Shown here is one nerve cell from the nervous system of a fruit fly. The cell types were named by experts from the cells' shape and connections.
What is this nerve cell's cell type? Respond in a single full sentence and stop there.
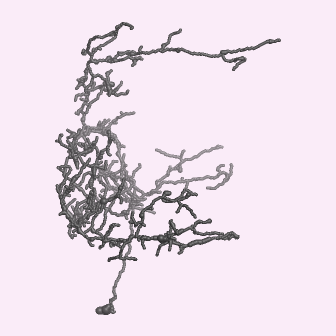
The nerve cell belongs to cell type IN19A048.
